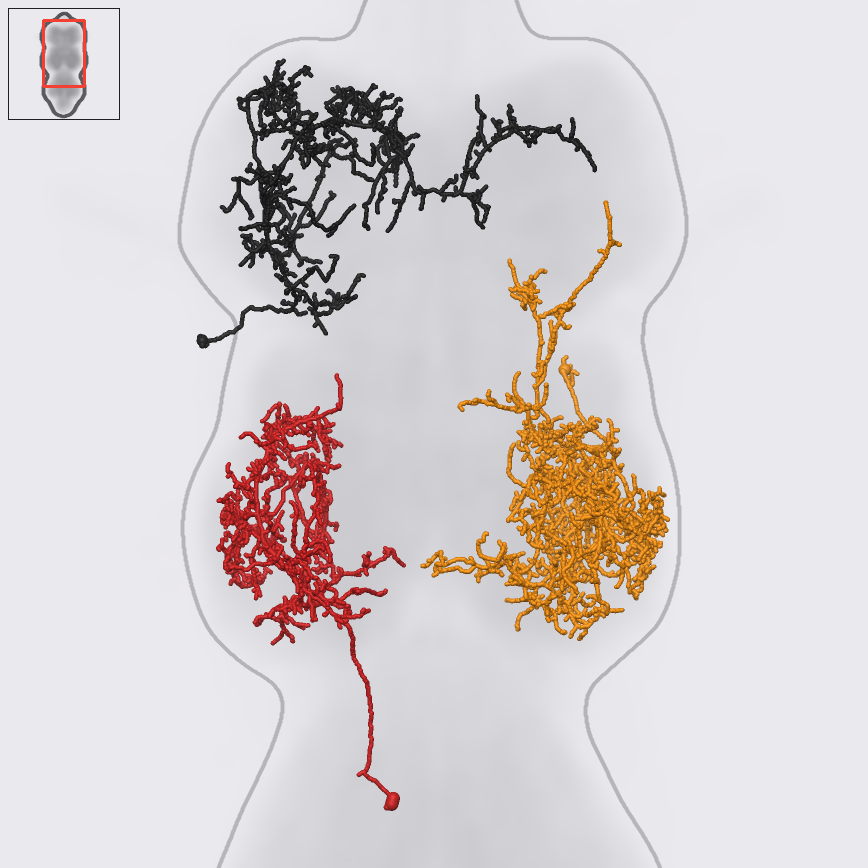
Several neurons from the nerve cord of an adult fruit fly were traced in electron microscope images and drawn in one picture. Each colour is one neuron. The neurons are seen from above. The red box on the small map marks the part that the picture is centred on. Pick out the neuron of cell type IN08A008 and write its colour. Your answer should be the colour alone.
orange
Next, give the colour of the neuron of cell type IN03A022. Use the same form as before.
black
